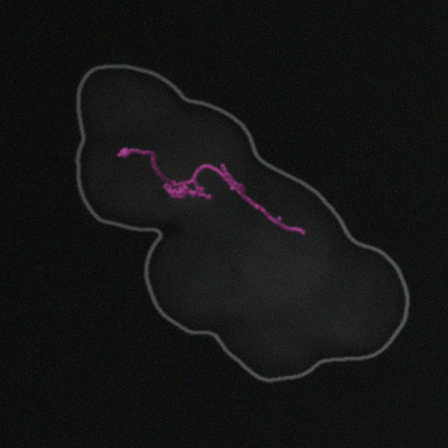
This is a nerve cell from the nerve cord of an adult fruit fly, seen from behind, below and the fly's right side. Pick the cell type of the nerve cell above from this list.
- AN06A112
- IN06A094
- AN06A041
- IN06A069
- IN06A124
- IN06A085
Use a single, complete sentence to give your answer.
This nerve cell is given the cell type IN06A124.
